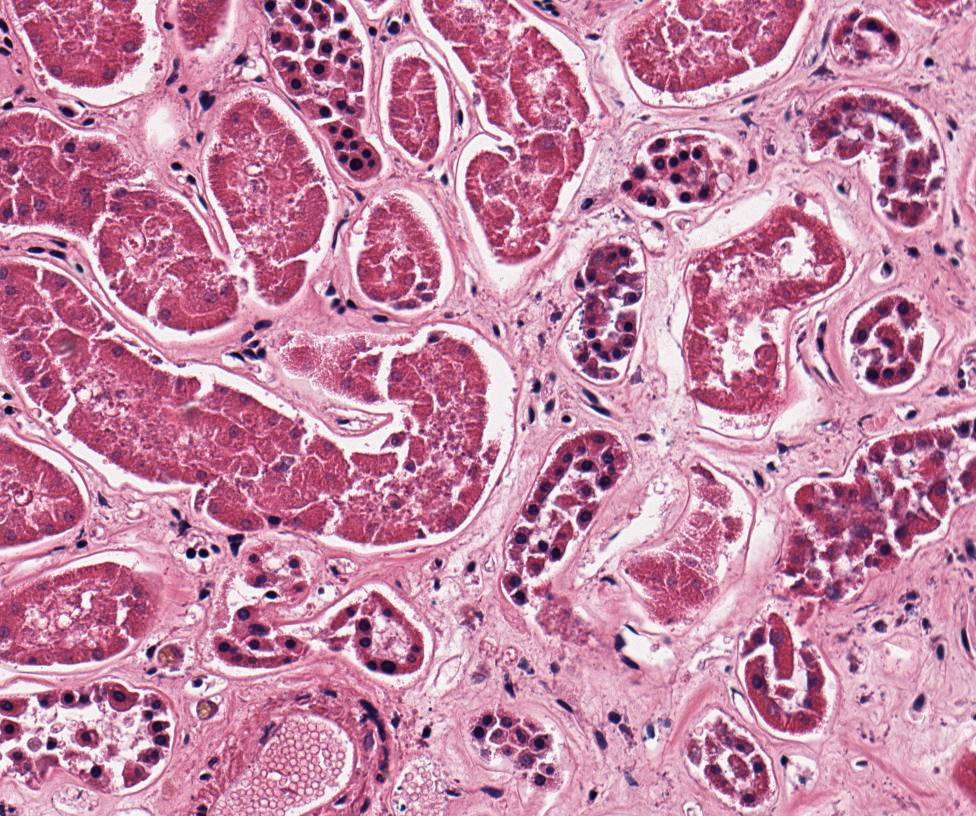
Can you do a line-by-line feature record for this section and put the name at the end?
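Units: rounded and elongated tubular units crowd the field, set in pale pink stroma.
Large units: left half, filled with strongly eosinophilic granular cytoplasm.
Their nuclei: small and sparse against all that cytoplasm.
Smaller units: centre and right, many round, darkly staining nuclei.
Name: renal cortex.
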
